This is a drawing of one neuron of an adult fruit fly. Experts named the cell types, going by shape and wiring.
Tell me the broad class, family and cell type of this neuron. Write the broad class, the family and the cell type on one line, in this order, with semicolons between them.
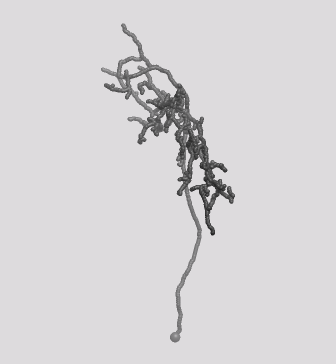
nerve-cord intrinsic neuron; hemilineage 12A; IN12A054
